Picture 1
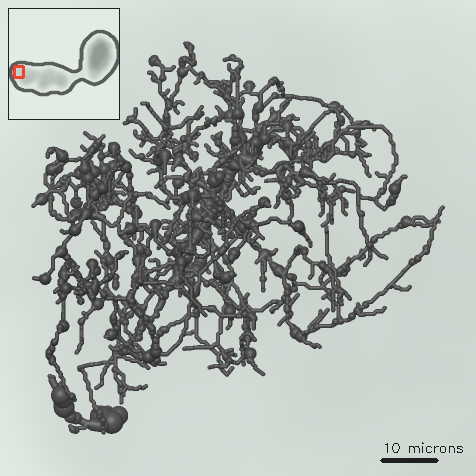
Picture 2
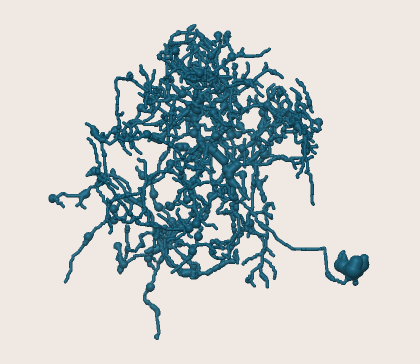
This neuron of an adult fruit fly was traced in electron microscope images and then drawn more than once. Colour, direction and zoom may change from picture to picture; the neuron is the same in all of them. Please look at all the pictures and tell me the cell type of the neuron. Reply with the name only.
INXXX320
